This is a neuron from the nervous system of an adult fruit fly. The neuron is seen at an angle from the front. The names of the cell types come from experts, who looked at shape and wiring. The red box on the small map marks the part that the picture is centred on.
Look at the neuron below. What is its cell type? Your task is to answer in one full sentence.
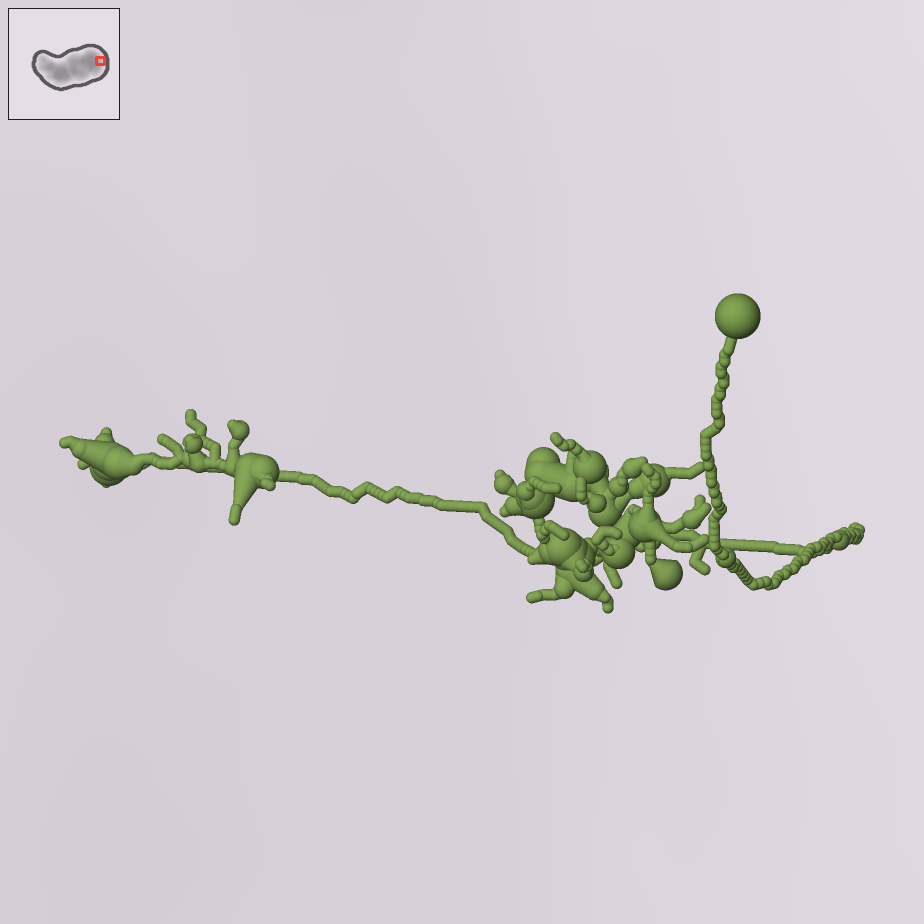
The cell type name Mi9 applies to this neuron.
